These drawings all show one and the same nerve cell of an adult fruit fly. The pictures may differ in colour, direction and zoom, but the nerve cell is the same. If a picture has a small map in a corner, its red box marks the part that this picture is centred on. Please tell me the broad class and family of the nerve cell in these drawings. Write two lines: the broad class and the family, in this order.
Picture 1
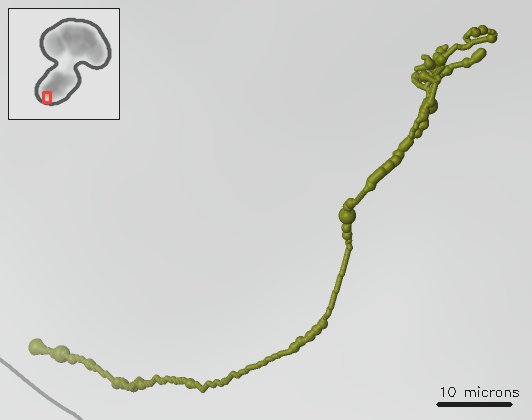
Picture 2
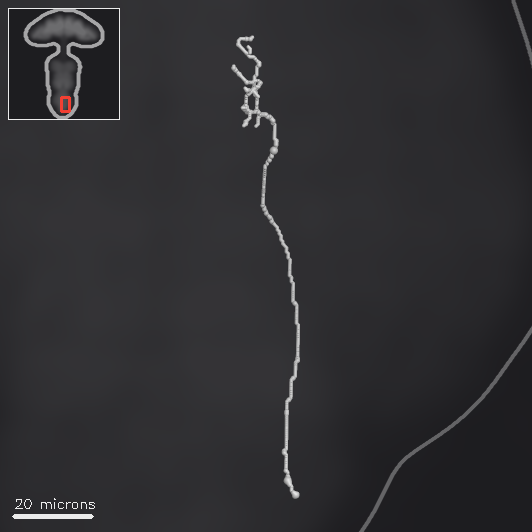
sensory neuron entering the nerve cord
class mechanosensory tactile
